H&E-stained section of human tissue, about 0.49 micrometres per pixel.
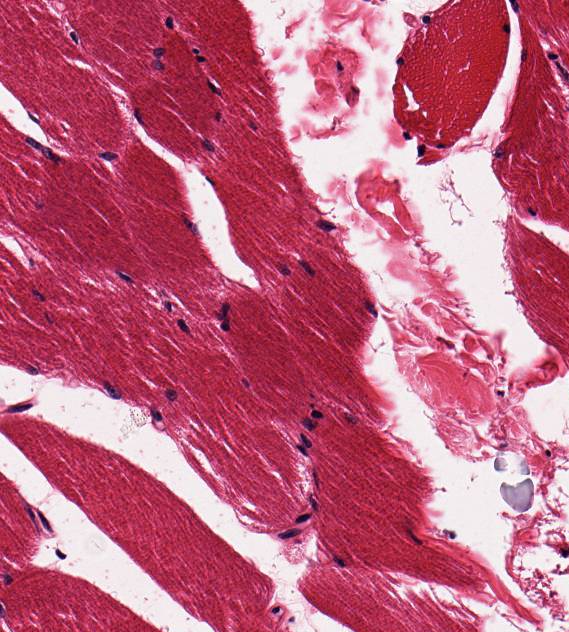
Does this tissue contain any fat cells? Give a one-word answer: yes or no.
No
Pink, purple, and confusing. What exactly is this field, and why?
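It's skeletal muscle: deeply eosinophilic fibres fill most of the field, a paler loose area running down the right centre. The fibres on the left and bottom run diagonally from upper left to lower right, their cytoplasm finely streaked lengthwise. At upper right, a fibre group cut across has dark nuclei at its rim.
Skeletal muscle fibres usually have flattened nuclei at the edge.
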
